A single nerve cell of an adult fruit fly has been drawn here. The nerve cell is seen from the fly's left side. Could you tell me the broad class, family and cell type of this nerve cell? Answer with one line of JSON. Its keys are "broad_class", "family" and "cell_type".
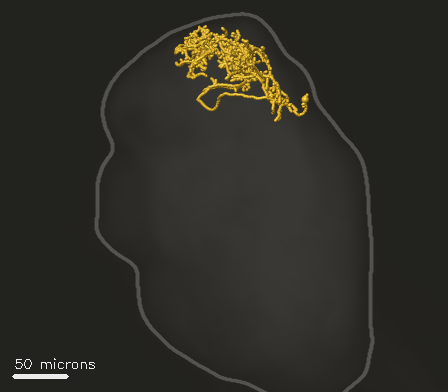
{"broad_class": "central-brain intrinsic neuron", "family": "hemilineage SMPpv2_dorsal", "cell_type": "SMP252"}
